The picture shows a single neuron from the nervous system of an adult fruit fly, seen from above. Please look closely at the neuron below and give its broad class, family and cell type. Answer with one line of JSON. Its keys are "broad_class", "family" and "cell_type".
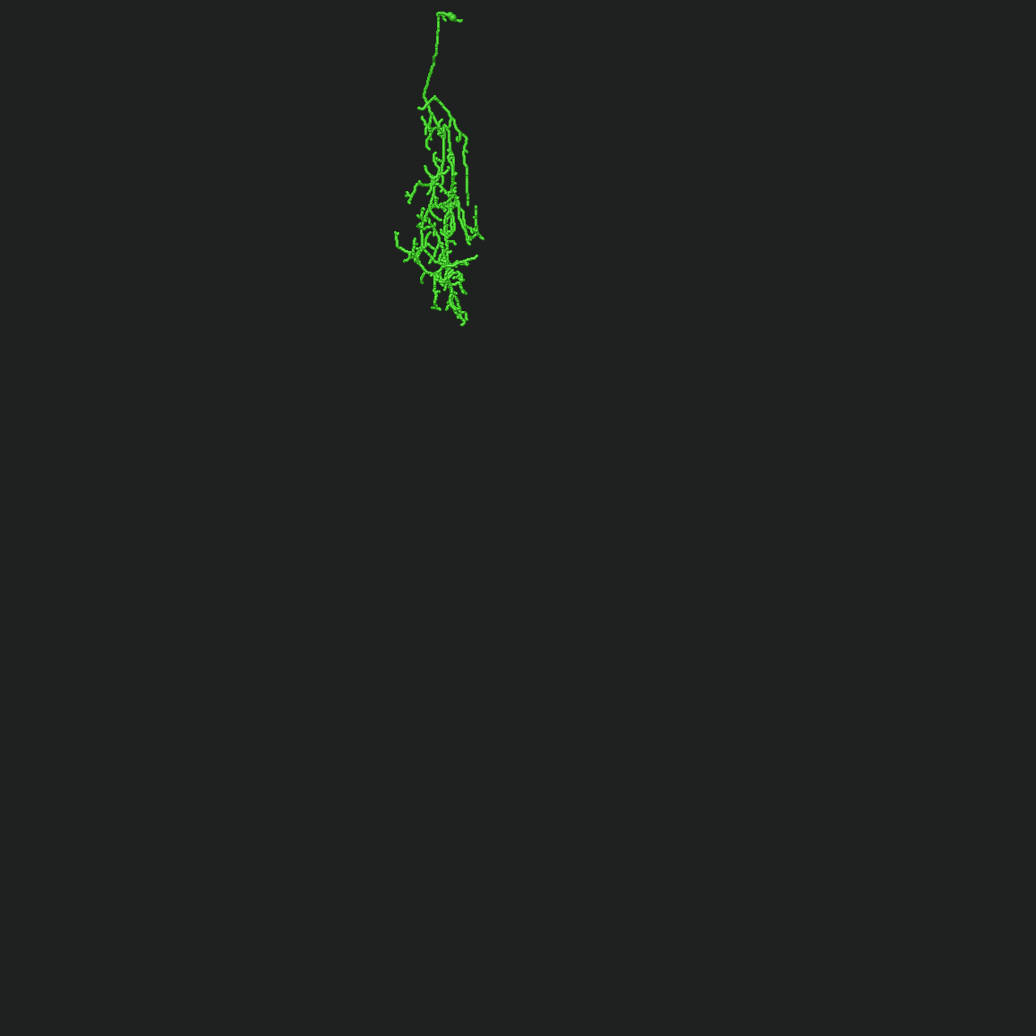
{"broad_class": "nerve-cord intrinsic neuron", "family": "hemilineage 16B", "cell_type": "IN16B100_c"}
